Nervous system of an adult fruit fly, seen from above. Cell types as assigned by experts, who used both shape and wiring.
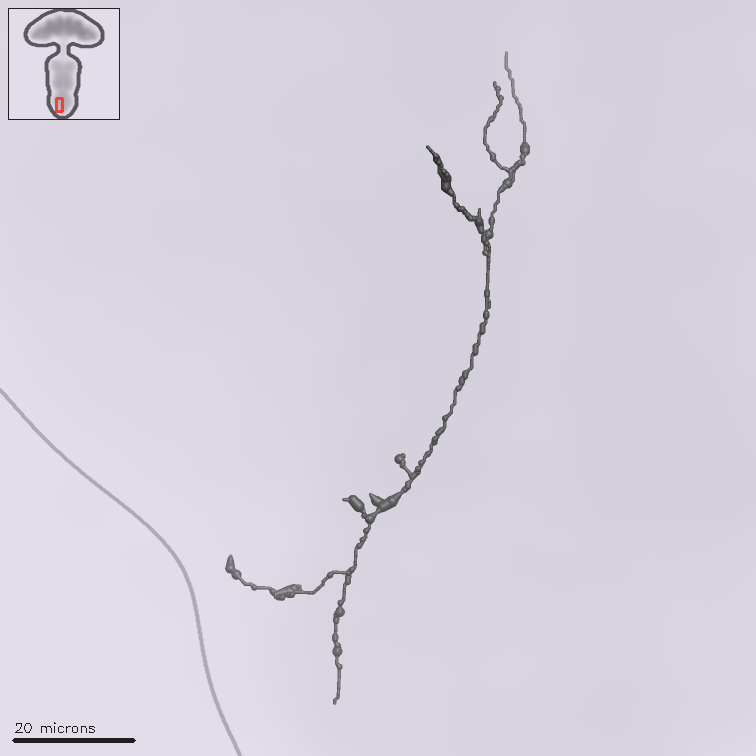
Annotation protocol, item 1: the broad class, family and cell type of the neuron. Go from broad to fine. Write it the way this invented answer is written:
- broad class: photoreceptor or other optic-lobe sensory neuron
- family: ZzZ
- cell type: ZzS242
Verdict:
- broad class: sensory neuron entering the nerve cord
- family: class mechanosensory tactile
- cell type: SNta43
